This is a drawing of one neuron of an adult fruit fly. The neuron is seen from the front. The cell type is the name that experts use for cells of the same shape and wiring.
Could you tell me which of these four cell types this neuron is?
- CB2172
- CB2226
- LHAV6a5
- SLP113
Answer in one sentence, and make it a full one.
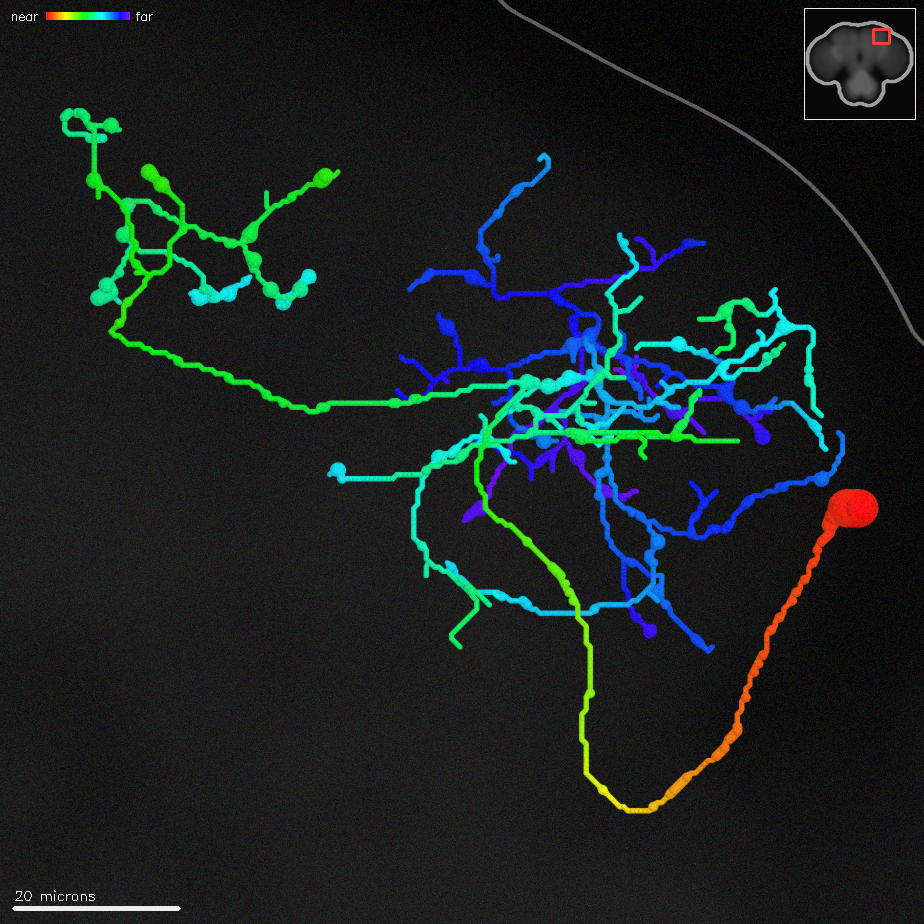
The cell type LHAV6a5 is the type of this neuron.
